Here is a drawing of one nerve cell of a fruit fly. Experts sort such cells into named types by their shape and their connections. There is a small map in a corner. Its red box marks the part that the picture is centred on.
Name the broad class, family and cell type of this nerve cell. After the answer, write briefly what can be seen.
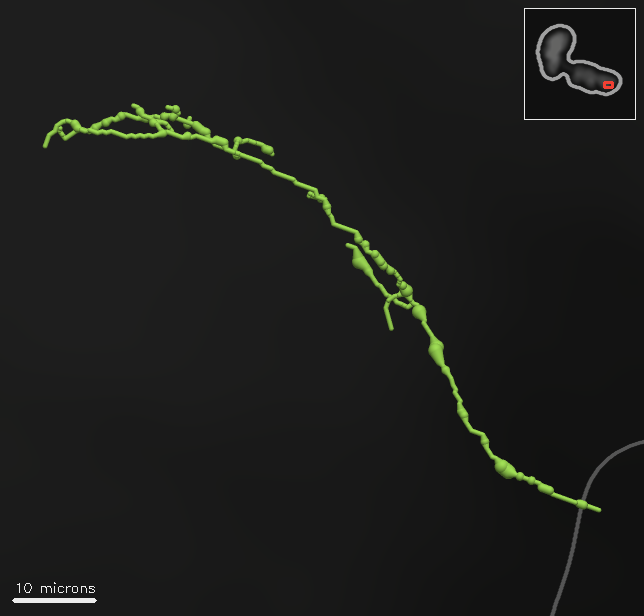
This is a sensory neuron entering the nerve cord. The name of its family is class mechanosensory tactile. The cell type is SNta37. No cell body is drawn. From left to right in the picture it spans about 70 microns. It has a dozen or fewer branch ends.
